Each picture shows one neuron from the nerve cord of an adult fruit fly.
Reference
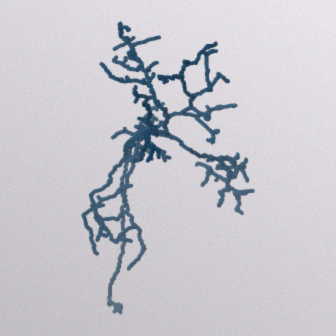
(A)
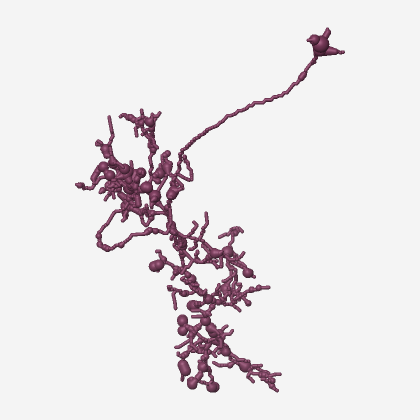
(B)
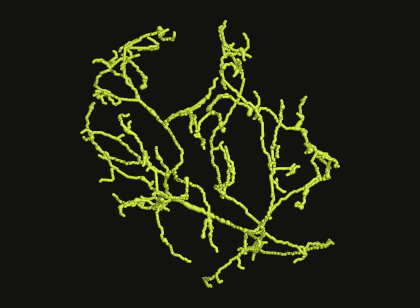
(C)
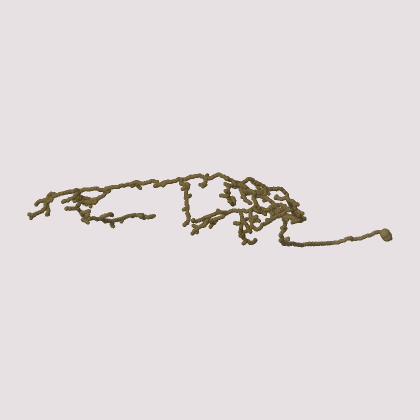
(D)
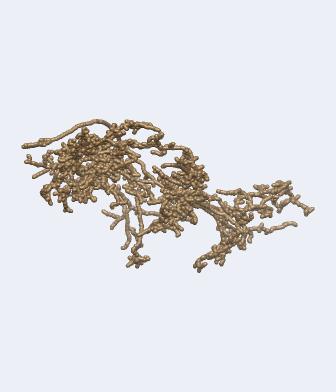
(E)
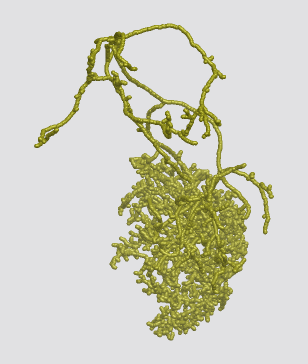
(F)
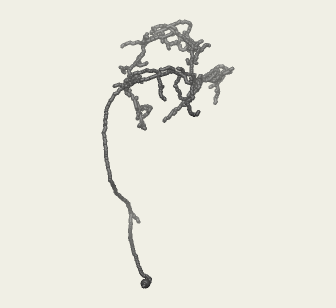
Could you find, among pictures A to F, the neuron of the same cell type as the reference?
Picture B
